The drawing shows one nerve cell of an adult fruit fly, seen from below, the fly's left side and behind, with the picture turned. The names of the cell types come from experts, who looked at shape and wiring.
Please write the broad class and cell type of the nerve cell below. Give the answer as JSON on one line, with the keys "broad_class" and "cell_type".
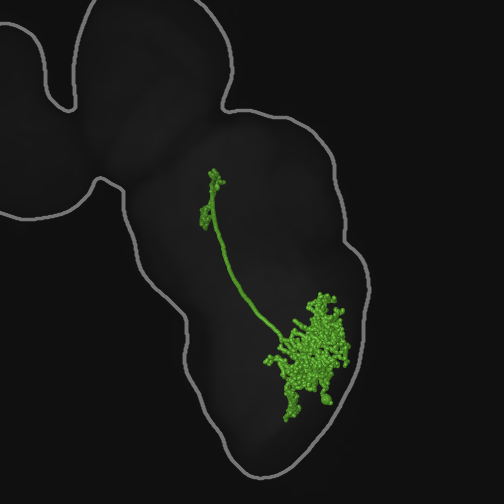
{"broad_class": "central-brain intrinsic neuron", "cell_type": "AVLP266"}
